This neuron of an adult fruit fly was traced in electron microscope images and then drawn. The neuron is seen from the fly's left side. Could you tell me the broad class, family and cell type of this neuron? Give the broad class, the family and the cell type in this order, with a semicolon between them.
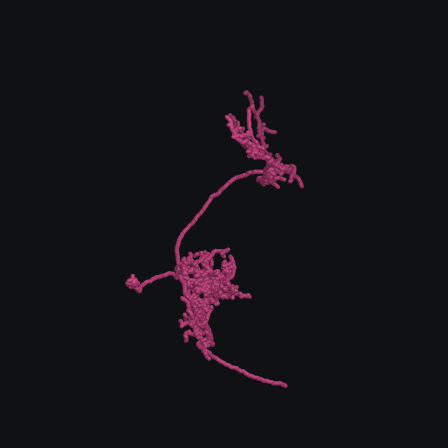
central-brain intrinsic neuron; hemilineage ALl1_ventral; VES025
